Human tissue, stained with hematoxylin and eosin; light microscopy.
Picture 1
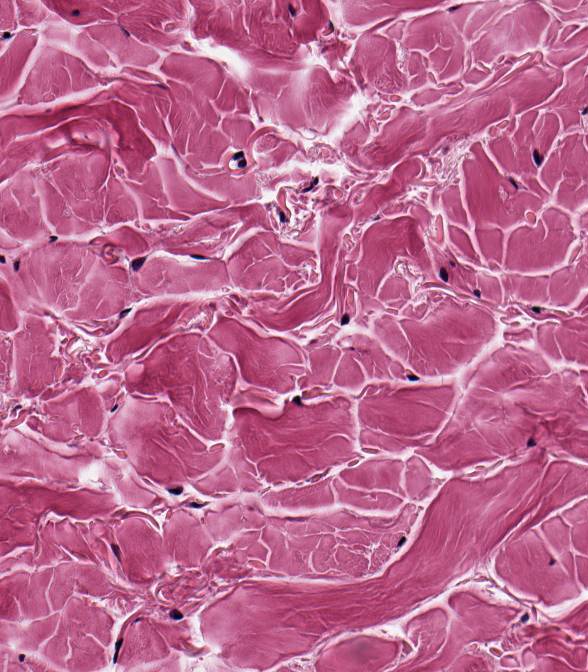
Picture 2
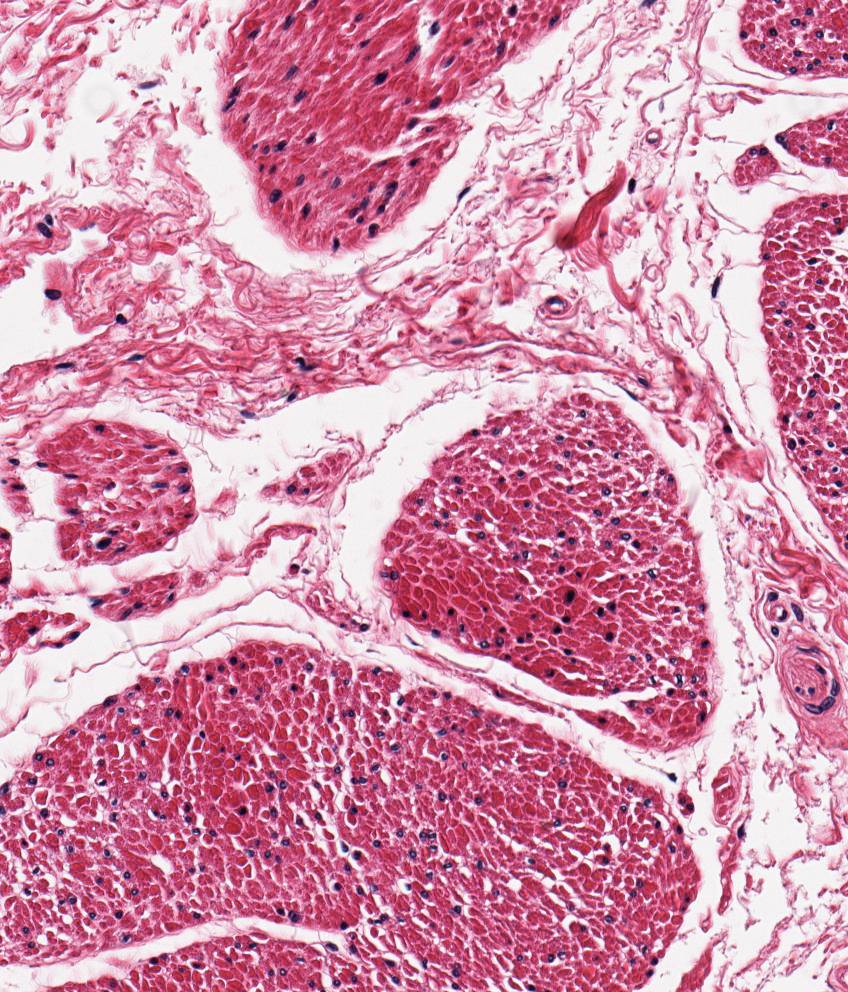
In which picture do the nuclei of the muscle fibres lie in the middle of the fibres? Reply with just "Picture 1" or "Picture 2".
Picture 2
